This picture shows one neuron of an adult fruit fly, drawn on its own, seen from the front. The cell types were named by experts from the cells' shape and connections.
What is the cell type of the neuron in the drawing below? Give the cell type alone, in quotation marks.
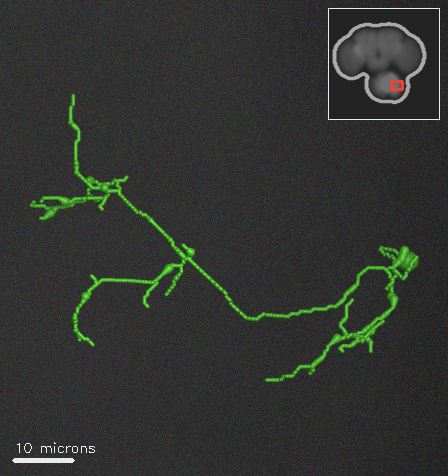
"IN20A.22A092"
